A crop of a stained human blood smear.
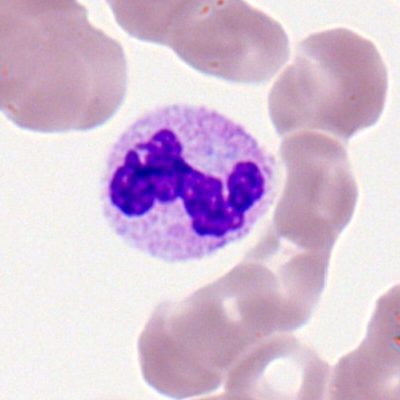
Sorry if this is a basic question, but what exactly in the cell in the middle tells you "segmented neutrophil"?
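Start with the nucleus: it is divided into several lobes, joined in a chain that runs across the cell.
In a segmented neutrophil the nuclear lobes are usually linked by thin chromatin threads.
So this chain of joined lobes goes with the name. The chromatin here is dark purple and coarsely clumped.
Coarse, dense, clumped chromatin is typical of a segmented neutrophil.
Now look at the cytoplasm, which is plentiful and pale pinkish-lilac.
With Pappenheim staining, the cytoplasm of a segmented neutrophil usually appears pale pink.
That pale tint fits as well. Last, notice the fine pinkish-lilac granules scattered evenly through the cytoplasm.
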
